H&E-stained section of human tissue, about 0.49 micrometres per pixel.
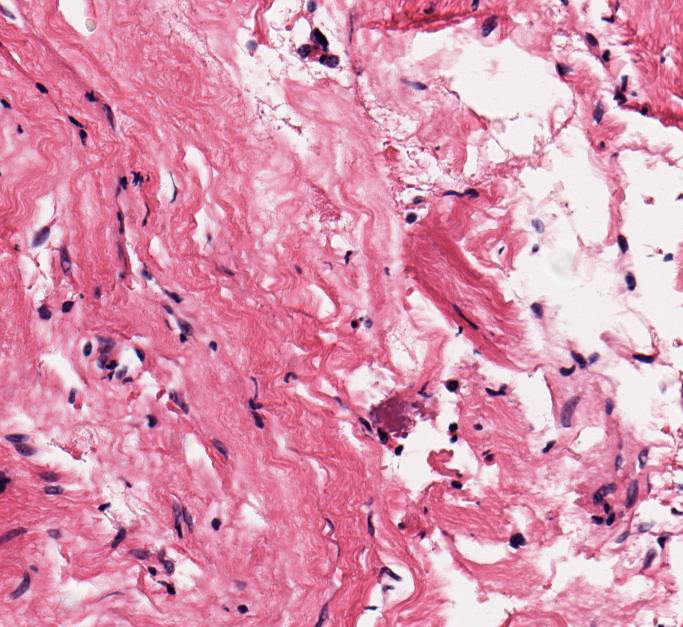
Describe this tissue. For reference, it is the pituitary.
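You've got dense, tightly packed collagen in the left half, and a looser, more open right half. The bundles are wavy rather than straight, and most nuclei are small, dark and elongated or wavy. Just below the centre sits a small dark purple granular clump.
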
